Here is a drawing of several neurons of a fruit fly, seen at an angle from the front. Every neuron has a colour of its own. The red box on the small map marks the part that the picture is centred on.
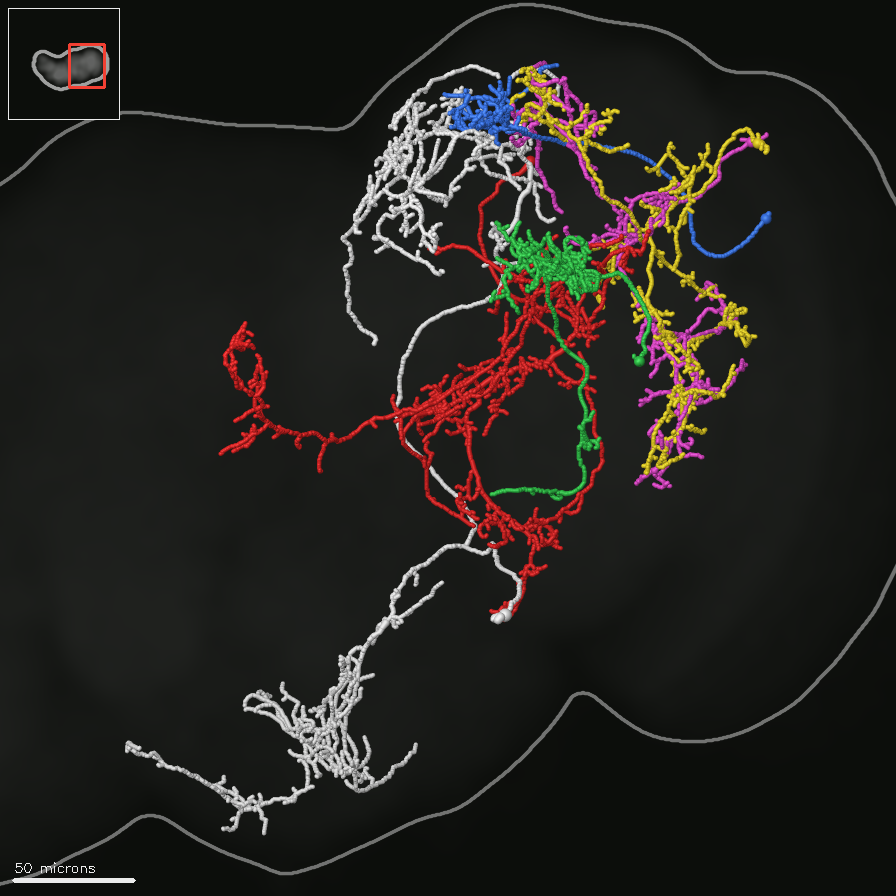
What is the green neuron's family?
hemilineage CREa2_ventral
